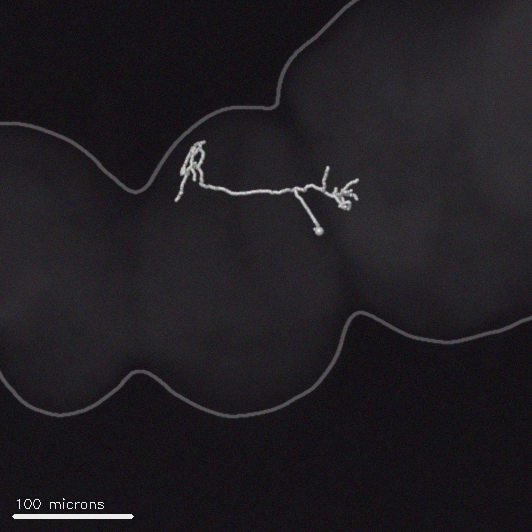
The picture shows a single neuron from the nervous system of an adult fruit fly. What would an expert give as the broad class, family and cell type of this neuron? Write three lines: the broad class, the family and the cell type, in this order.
visual centrifugal neuron
LPT
LPT111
